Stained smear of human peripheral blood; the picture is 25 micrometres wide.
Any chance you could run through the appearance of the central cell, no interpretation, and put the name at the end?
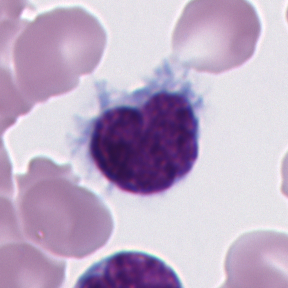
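Condensed, dark purple chromatin runs throughout the nucleus. The cytoplasm is pale blue. Fine hair-like projections extend from the cell surface, most prominent along its upper and left sides. It is a hairy cell.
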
